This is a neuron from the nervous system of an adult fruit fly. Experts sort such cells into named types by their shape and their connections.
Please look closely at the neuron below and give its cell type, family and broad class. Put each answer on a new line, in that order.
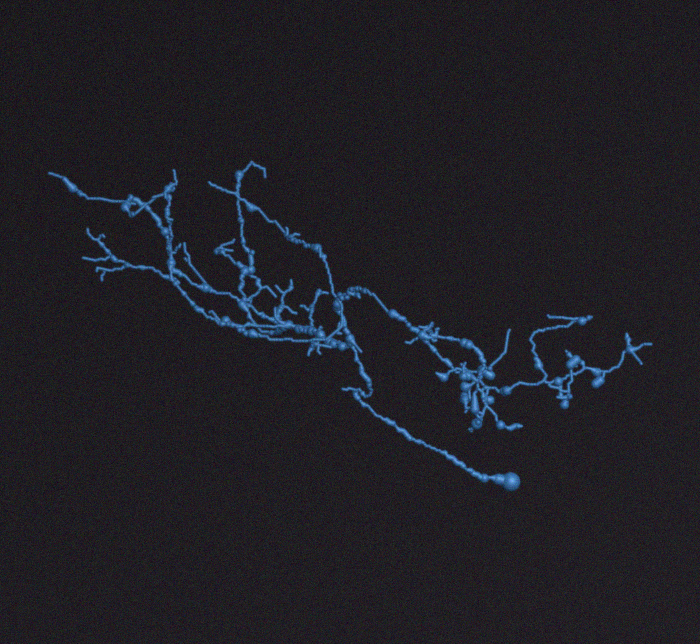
SMP426
hemilineage CLp1
central-brain intrinsic neuron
